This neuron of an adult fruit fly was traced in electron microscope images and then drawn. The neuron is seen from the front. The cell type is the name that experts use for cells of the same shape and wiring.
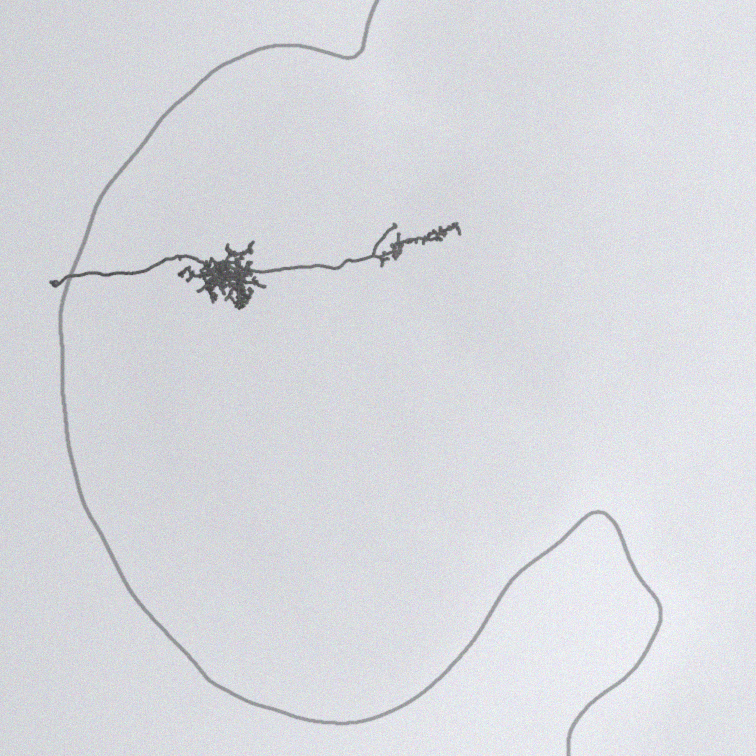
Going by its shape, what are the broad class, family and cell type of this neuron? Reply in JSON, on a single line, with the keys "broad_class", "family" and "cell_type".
{"broad_class": "optic-lobe intrinsic neuron", "family": "Tm", "cell_type": "Tm37"}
